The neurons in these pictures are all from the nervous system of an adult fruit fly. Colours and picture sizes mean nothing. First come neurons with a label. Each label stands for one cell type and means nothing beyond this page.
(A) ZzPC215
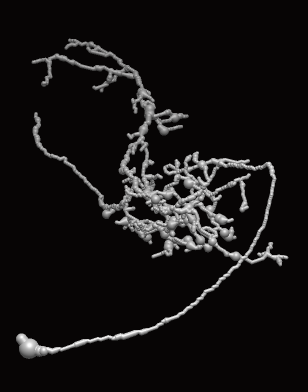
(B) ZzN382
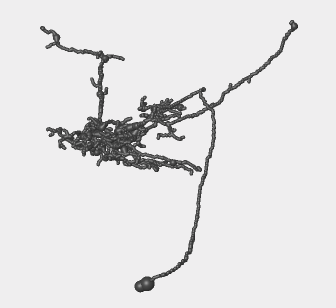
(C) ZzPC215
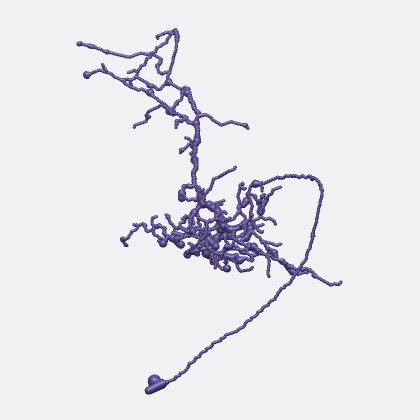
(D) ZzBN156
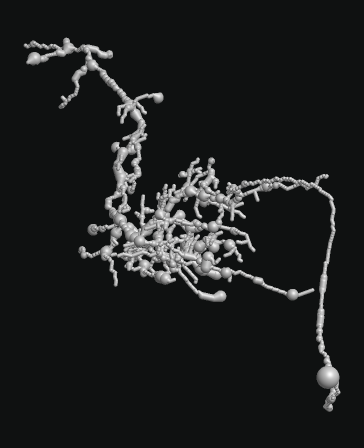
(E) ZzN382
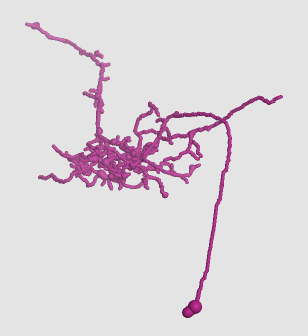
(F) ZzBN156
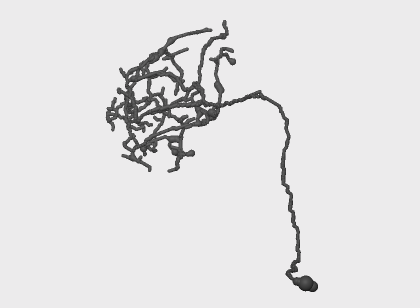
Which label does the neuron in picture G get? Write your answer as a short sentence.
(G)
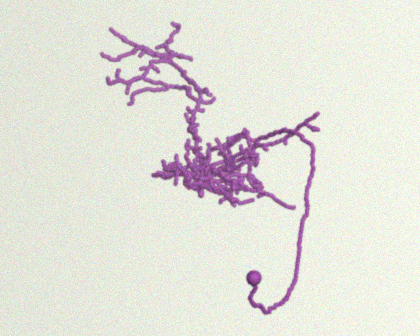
It belongs to ZzPC215.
